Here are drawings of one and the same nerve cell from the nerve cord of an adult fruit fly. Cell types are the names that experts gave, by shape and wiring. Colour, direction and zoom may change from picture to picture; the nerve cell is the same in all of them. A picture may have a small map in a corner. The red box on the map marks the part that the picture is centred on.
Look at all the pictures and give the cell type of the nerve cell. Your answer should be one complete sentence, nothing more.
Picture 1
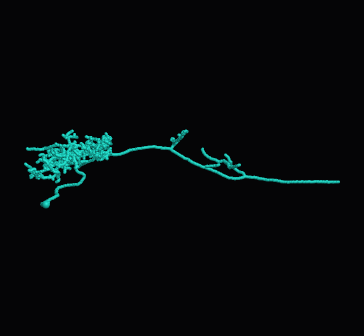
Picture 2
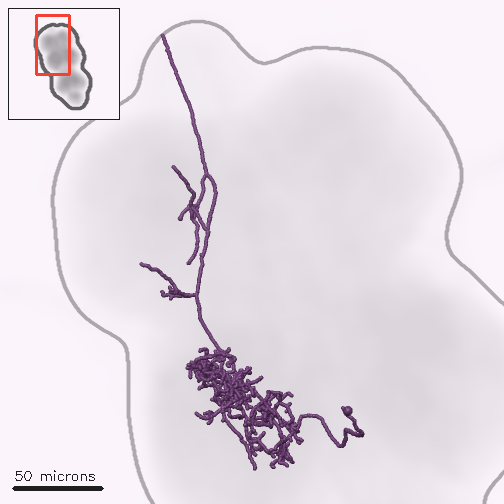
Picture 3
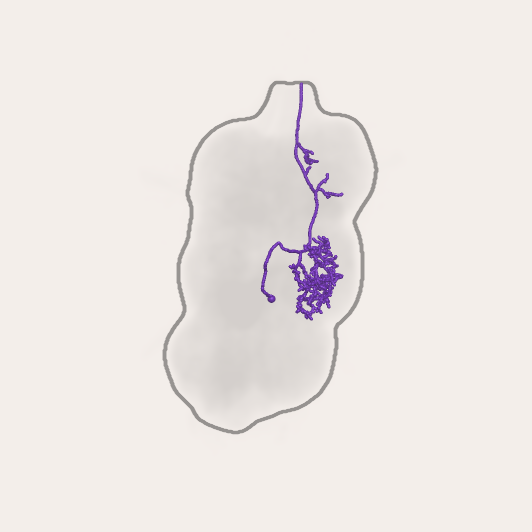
The nerve cell is typed under the name AN12B019.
